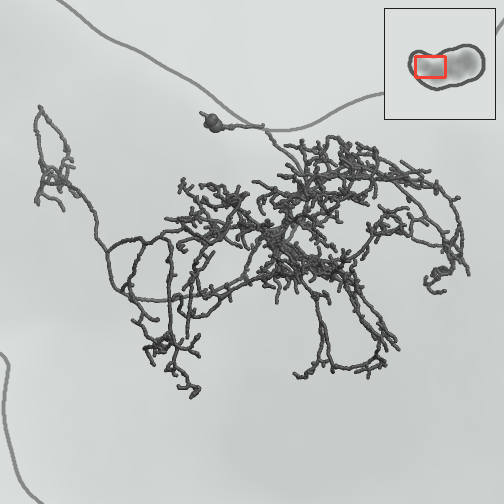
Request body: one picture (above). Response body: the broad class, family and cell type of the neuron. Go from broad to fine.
nerve-cord intrinsic neuron; hemilineage 19B; dMS5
